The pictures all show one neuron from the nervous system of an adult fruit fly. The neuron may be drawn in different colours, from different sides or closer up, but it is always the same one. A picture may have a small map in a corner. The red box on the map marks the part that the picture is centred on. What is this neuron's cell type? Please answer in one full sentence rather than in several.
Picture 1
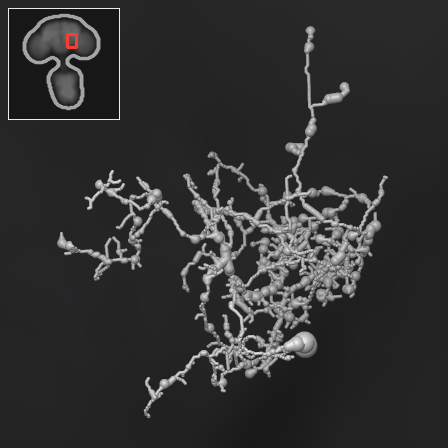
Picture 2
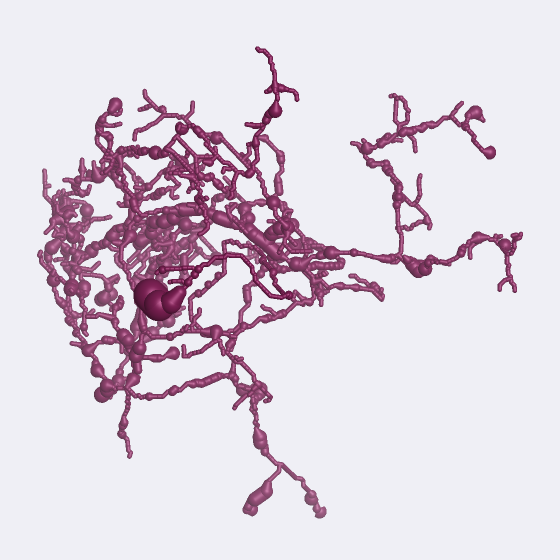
This neuron is assigned to the cell type CB1314.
